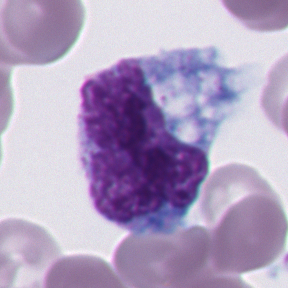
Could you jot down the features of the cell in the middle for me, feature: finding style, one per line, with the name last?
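Outline: irregular; note the ragged, frayed border at the upper right.
Nucleus position: filling the left and lower part of the cell.
Nuclear border: indented and concave where it faces the cytoplasm.
Cytoplasm: pale greyish blue.
Name: monocyte.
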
